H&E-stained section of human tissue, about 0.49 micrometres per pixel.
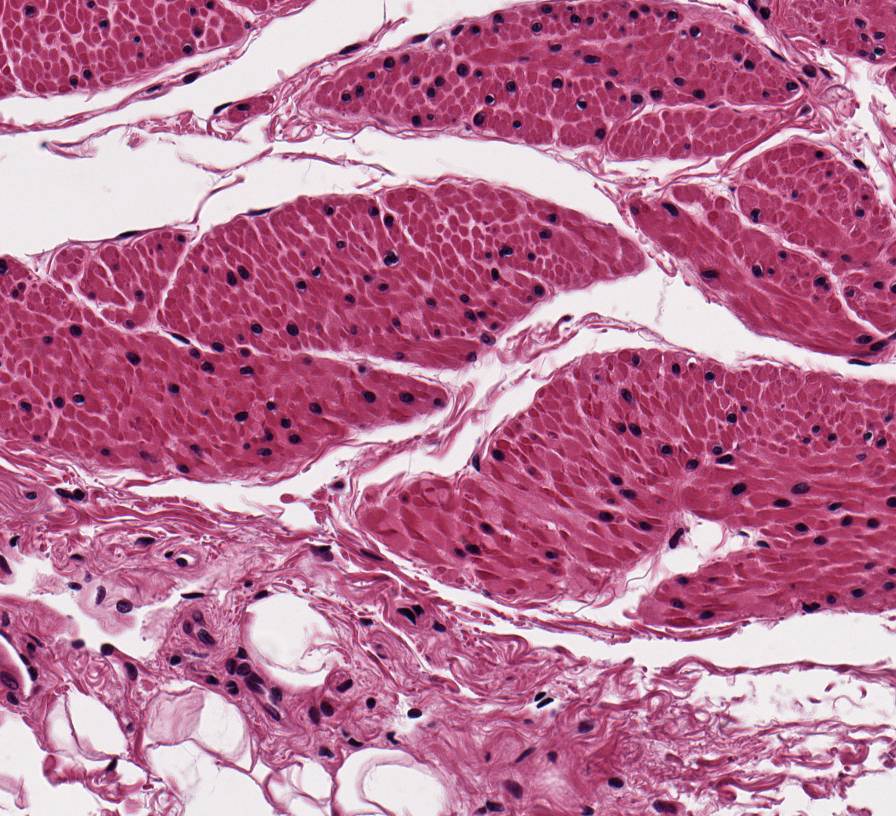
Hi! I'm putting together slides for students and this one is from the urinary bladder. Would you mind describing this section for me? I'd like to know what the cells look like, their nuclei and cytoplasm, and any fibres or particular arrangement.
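Bundles of smooth muscle occupy the upper two thirds of the field. Most fibres within these bundles are cut across, producing many small polygonal profiles. Muscle nuclei are dark and rounded and lie centrally within the fibre profiles. The cytoplasm stains an even, deep pink.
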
